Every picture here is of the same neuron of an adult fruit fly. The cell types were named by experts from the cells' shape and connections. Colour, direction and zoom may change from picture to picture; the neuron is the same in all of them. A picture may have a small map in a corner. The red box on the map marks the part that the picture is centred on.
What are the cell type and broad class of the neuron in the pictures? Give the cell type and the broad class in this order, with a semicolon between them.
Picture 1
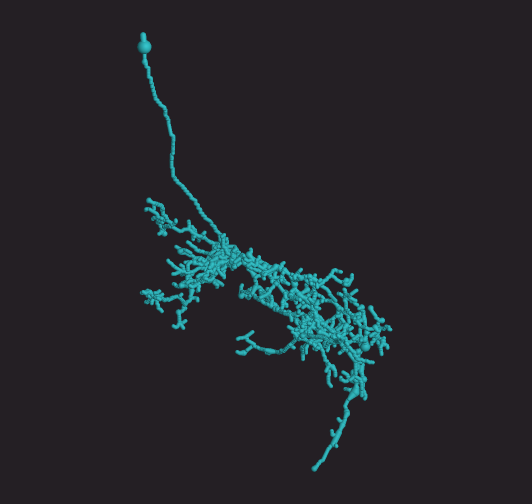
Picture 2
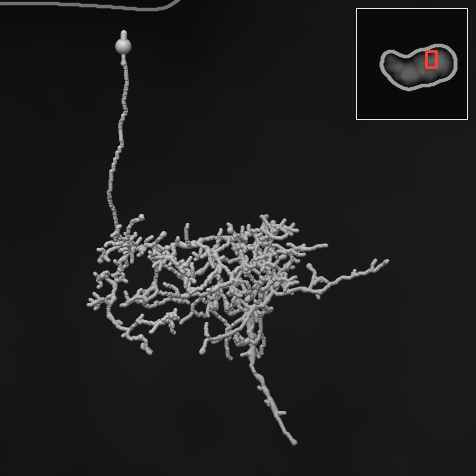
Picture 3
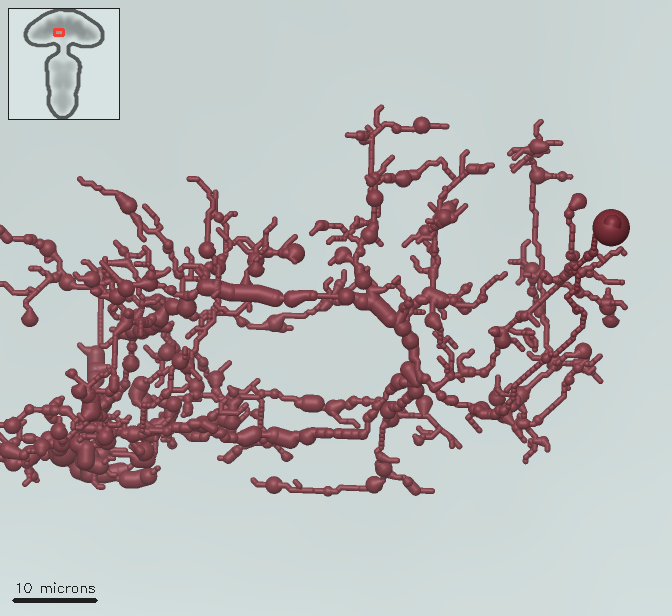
PS160; central-brain intrinsic neuron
